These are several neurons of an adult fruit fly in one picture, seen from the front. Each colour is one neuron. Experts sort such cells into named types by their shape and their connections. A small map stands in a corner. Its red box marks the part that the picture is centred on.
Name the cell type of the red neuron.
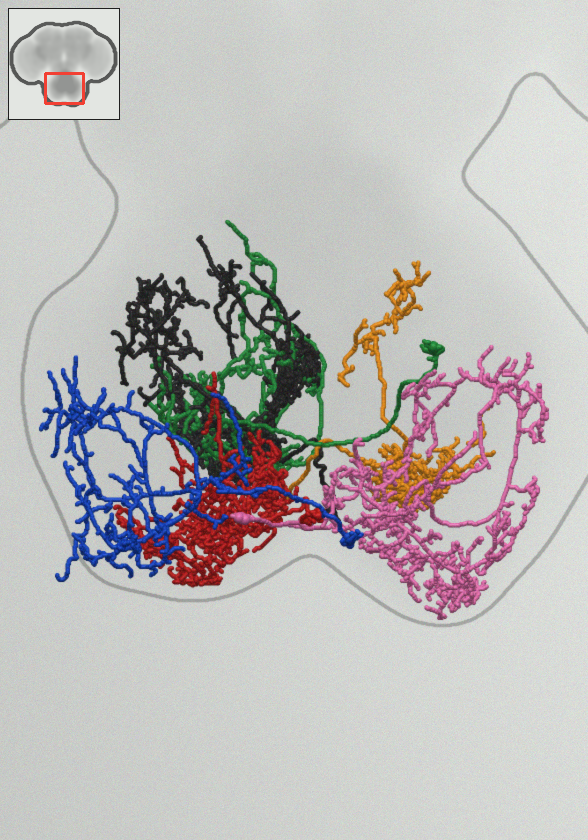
IN14A011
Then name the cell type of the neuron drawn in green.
IN01A039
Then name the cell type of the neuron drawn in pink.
IN14A008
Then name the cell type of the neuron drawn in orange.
IN14A013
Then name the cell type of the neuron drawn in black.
IN14A009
